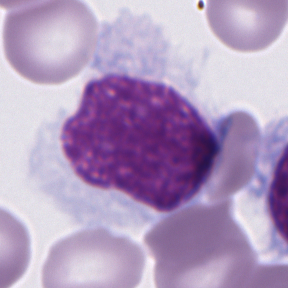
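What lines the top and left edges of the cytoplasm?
A fringe of fine hair-like projections, on pale greyish blue cytoplasm.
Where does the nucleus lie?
Off-centre, toward the lower right, with finely stippled rather than coarsely clumped chromatin.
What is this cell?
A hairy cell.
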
